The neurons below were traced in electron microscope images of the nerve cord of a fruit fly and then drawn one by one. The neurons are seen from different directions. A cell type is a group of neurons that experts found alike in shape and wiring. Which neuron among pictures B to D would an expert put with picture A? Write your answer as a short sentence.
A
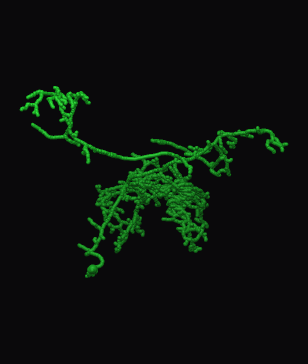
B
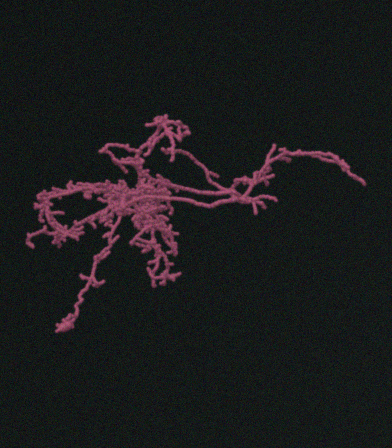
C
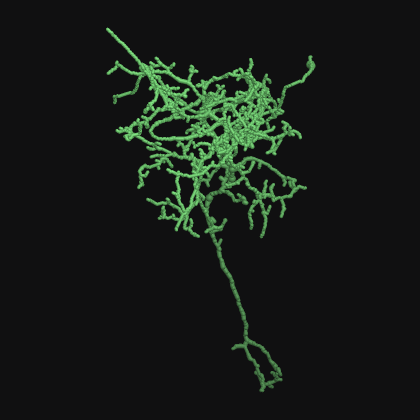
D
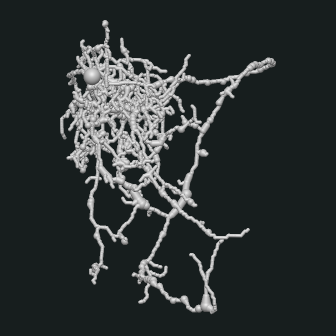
Picture B is of the same cell type.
